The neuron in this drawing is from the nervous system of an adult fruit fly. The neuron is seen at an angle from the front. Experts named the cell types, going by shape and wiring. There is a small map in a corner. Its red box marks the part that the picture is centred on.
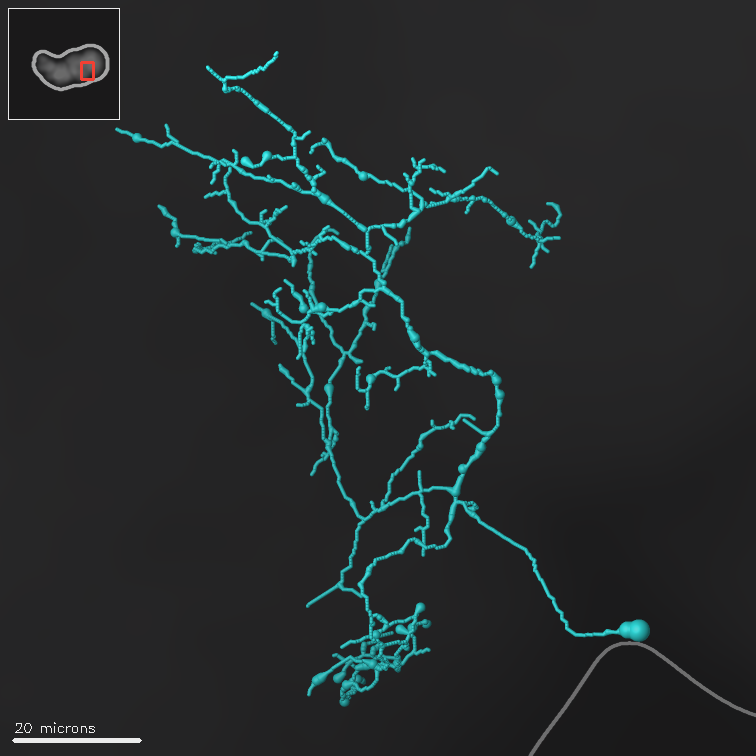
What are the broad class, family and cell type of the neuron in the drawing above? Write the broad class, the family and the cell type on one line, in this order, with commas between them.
central-brain intrinsic neuron, hemilineage TRdl_b, VES093_b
